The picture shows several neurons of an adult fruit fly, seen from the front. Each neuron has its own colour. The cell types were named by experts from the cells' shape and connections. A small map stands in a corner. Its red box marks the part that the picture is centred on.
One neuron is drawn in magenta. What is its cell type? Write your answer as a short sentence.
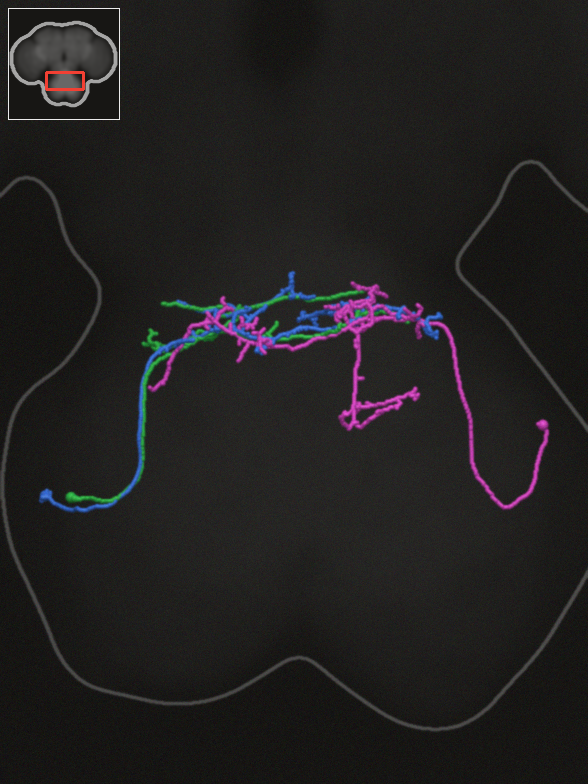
The cell type is IN03B090.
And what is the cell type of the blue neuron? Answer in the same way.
The cell type is IN03B086_e.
